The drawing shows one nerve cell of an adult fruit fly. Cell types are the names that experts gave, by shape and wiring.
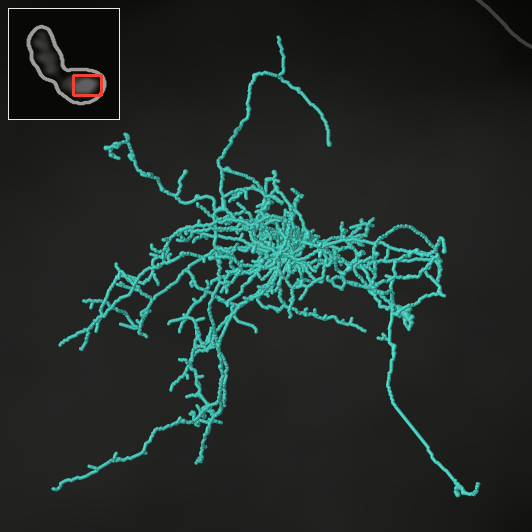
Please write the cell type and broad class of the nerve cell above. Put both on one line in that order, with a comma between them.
CB1017, central-brain intrinsic neuron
